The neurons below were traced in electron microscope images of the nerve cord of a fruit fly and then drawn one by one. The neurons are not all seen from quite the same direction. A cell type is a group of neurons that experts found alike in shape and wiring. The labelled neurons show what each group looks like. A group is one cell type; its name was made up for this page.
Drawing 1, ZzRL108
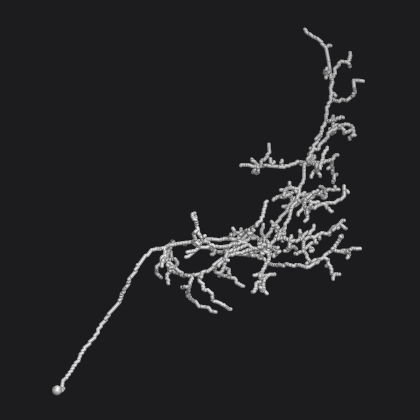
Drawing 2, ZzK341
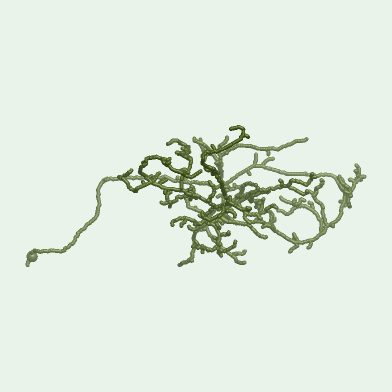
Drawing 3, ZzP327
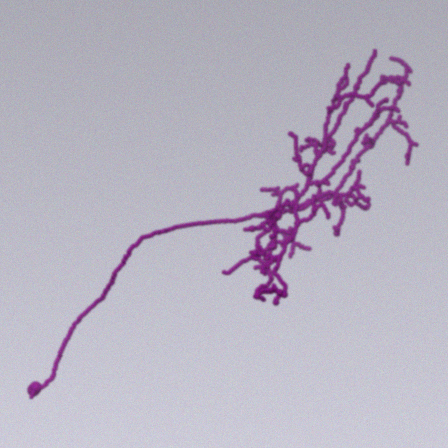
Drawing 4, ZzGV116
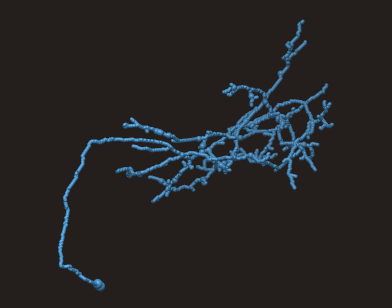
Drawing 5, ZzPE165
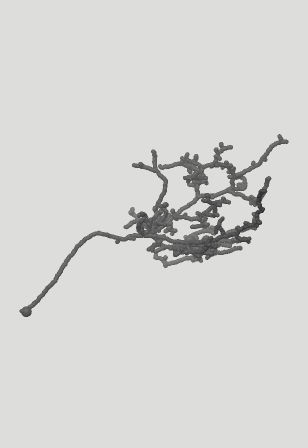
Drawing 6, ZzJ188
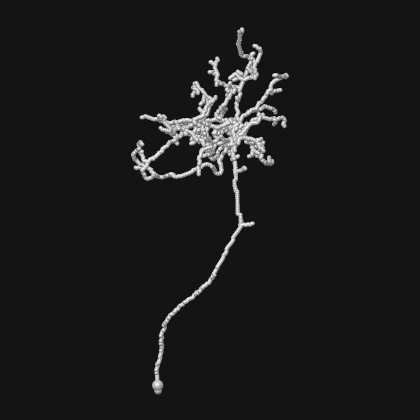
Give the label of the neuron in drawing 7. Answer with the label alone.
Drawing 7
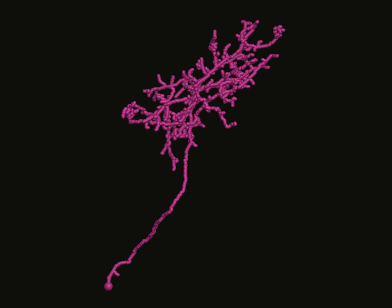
ZzP327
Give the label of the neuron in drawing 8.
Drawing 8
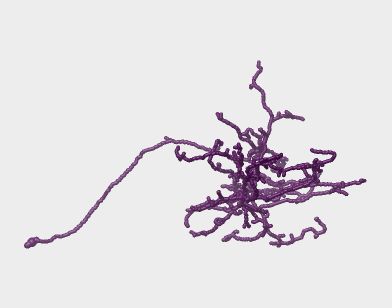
ZzK341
